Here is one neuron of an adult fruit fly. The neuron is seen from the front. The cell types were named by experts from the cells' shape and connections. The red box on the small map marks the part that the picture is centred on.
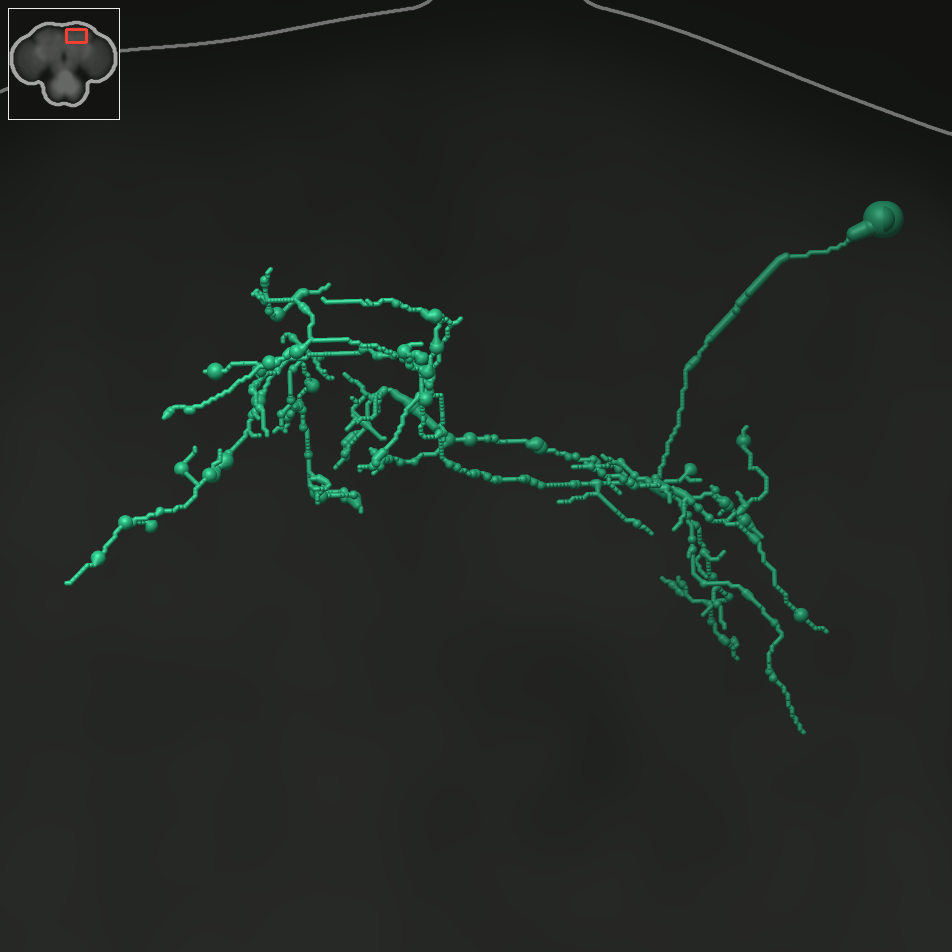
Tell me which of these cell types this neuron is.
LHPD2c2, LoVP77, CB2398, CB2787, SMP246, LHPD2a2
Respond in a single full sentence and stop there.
It is the cell type CB2787 to which this neuron belongs.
